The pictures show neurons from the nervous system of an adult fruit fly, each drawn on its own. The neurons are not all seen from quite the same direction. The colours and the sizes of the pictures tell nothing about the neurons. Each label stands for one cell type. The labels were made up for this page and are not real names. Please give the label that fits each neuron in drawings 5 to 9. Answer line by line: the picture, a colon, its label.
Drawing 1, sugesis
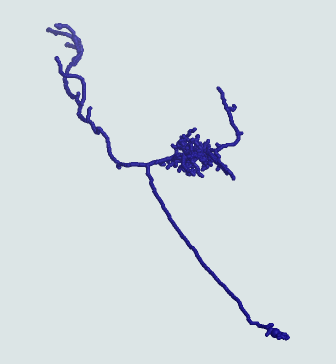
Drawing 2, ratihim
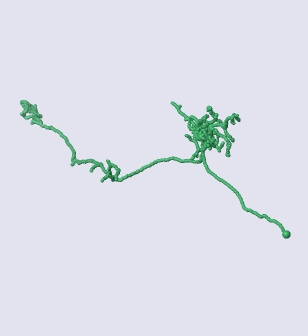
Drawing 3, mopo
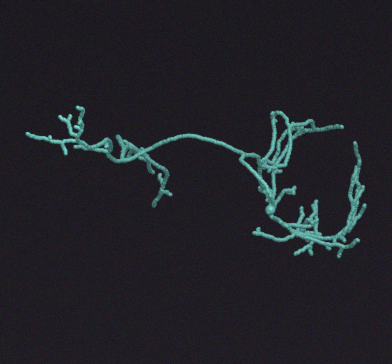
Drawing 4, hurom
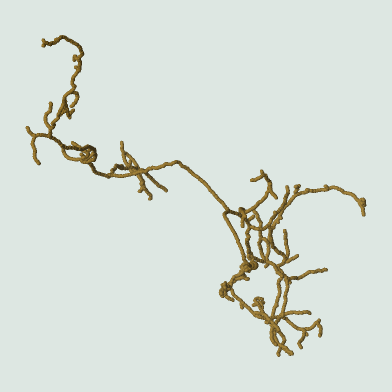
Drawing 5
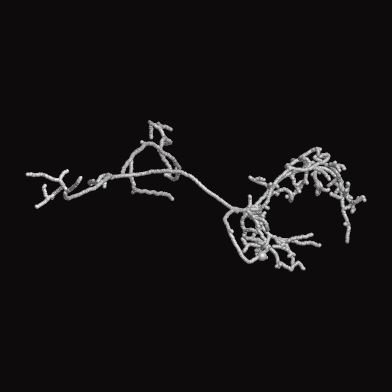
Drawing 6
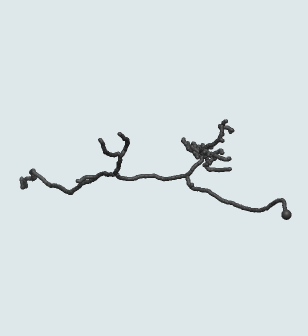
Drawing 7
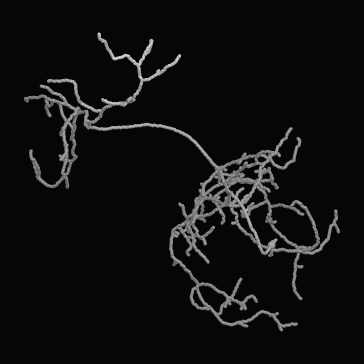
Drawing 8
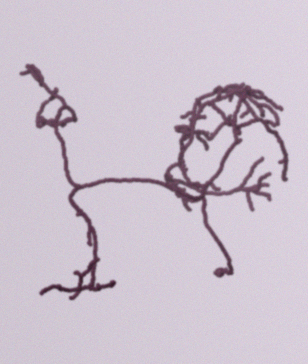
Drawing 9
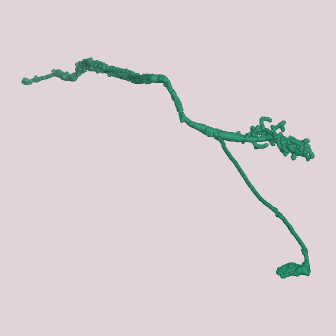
5: mopo
6: ratihim
7: mopo
8: mopo
9: sugesis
